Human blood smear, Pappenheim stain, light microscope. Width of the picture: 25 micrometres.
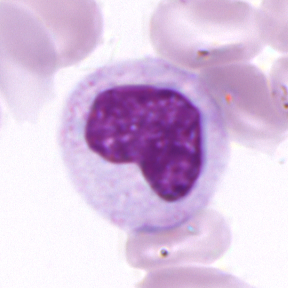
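Metamyelocyte, the central cell in a stained peripheral blood smear. Its outline appears round and smooth. The nucleus looks indented and bean-like, with the indentation facing the lower left of the cell. I see clumped chromatin broken by scattered small pale spaces.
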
